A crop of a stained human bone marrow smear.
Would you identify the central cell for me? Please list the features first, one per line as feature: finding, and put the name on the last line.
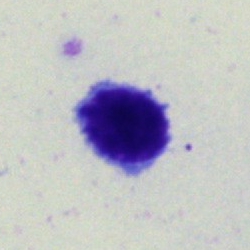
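Border: roughly round; edge slightly ragged and uneven.
Nuclear extent: nearly the entire cell, very little cytoplasm remaining.
Chromatin staining: dense and dark purple throughout the nucleus.
Cytoplasm: small pale blue patch at the lower edge.
Identification: lymphocyte.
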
